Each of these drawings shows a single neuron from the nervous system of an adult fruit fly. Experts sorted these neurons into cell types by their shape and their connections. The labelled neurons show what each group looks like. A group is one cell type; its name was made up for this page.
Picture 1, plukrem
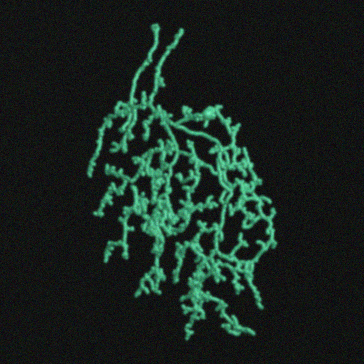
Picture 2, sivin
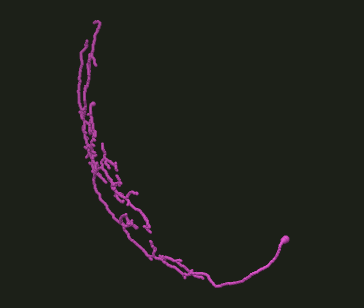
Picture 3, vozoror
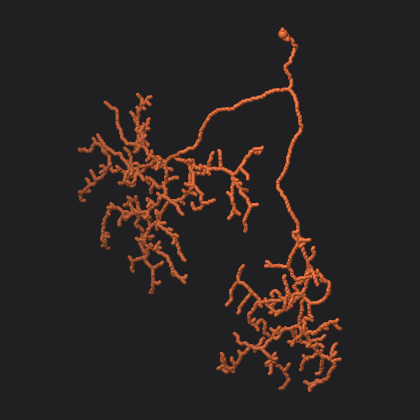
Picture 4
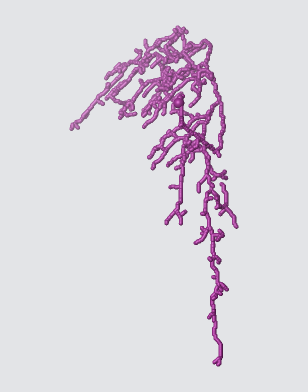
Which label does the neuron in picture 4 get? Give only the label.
vozoror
